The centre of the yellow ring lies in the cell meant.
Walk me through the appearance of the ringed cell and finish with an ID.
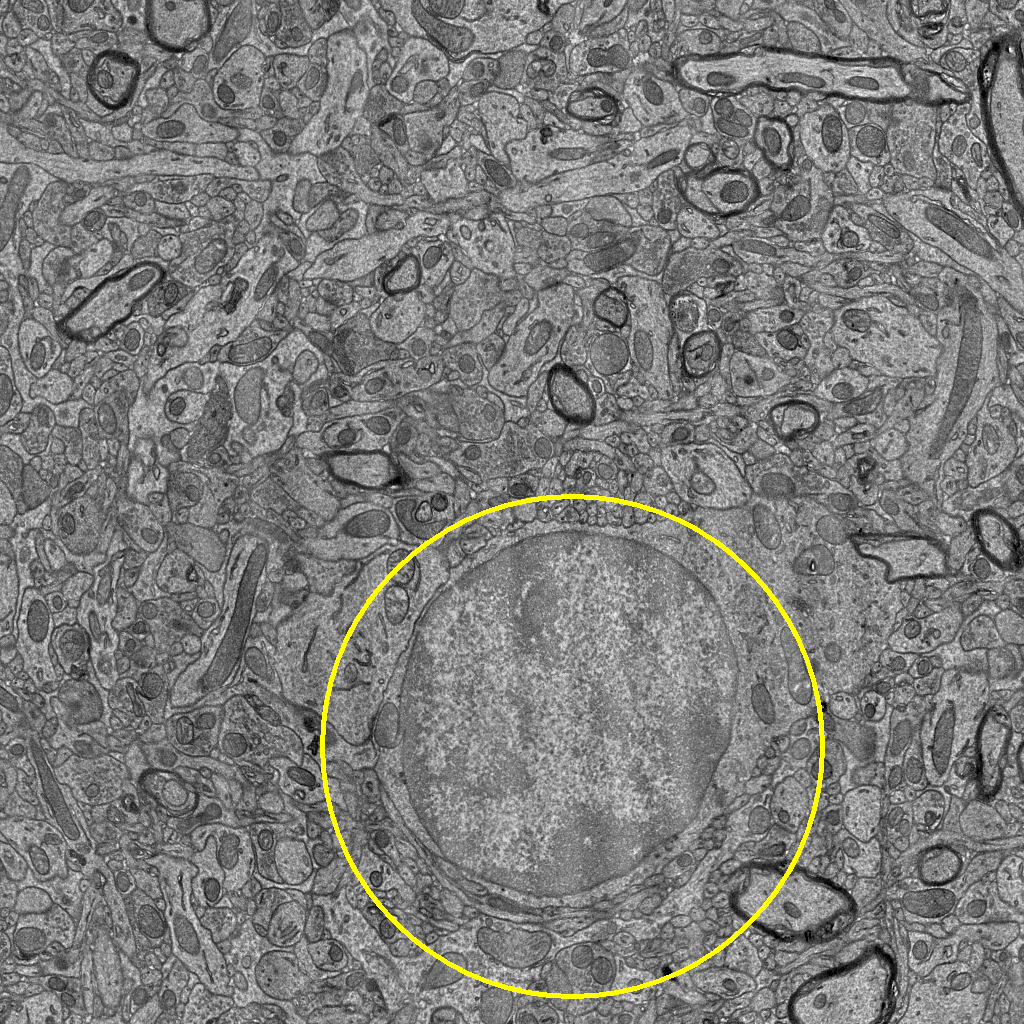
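Look first at the nucleus: it is round, and its outline is smooth. Notice that all of it sits inside the ring. Now follow the chromatin across it, where darker clumps lie scattered among paler areas throughout and give it a patchy look. Check the edge too: no thick band of dark chromatin lines the nuclear envelope. What you are looking at is an oligodendrocyte.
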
